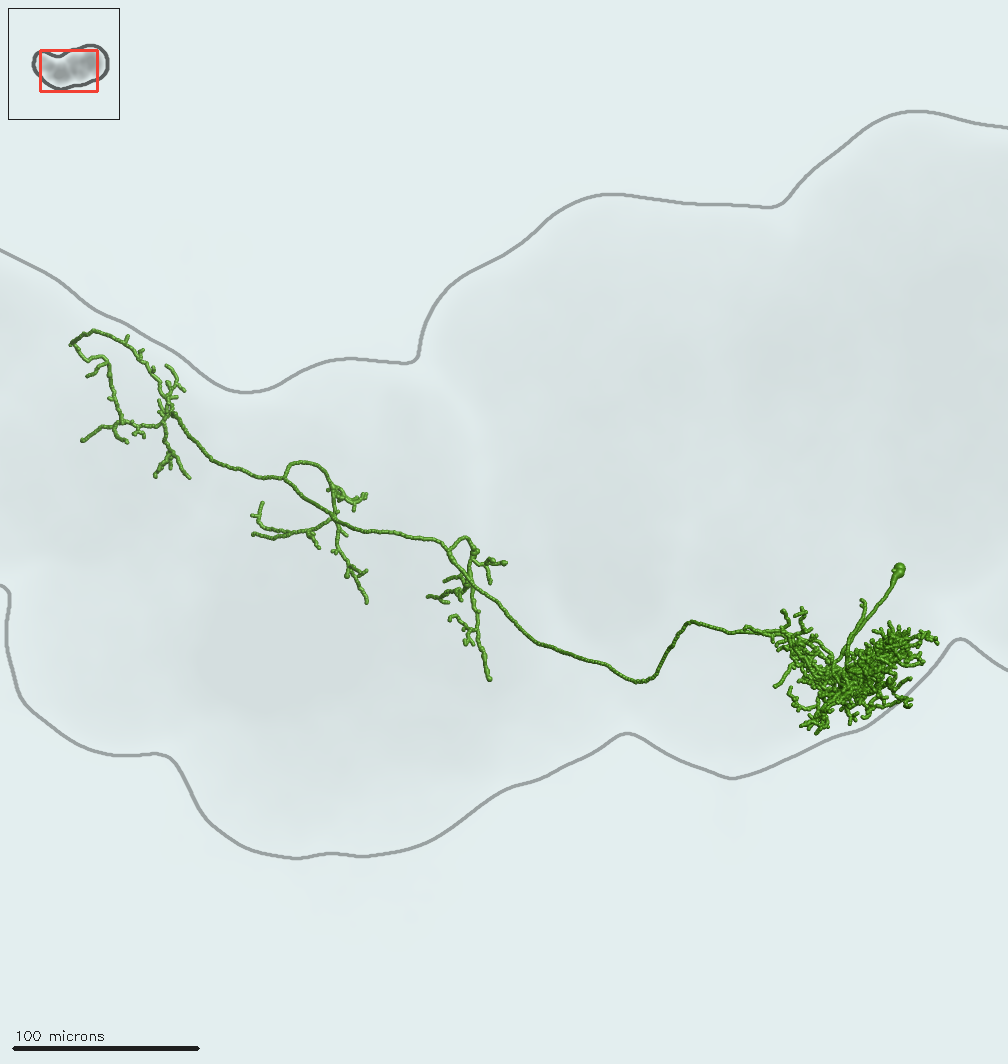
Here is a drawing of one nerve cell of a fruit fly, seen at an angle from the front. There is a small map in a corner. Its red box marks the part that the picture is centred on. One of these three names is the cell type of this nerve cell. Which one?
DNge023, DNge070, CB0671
DNge023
